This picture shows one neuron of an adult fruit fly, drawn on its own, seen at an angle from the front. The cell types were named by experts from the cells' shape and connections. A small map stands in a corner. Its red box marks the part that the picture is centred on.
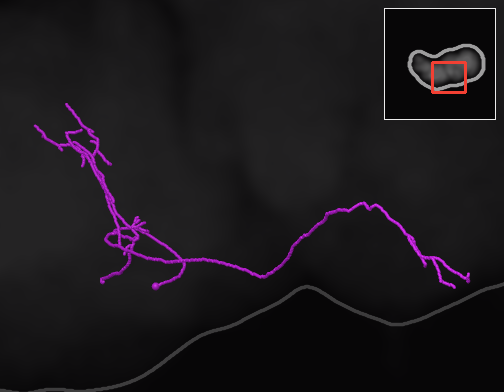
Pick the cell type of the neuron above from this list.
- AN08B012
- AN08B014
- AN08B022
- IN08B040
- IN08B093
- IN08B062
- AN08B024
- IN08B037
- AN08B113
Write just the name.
AN08B113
